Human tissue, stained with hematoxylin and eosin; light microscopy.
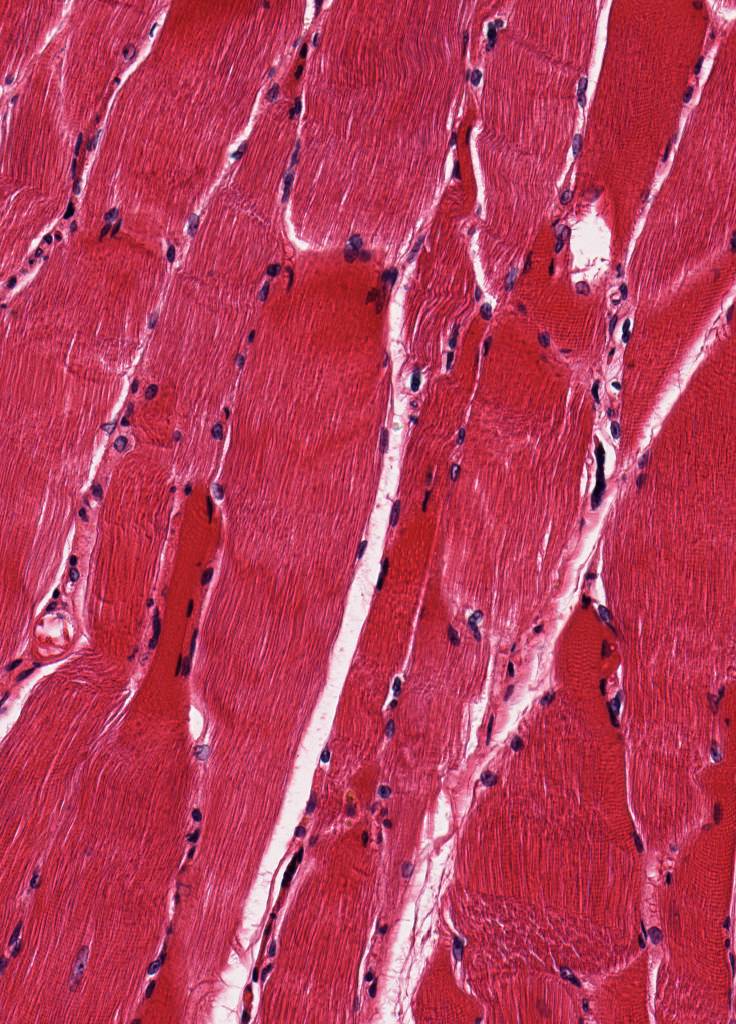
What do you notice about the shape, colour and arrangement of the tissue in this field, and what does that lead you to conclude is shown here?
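You'll notice fine cross-striations running transversely across many of the fibres. Their dark, elongated nuclei sit at the fibre edges, not in the centres, and the cytoplasm takes up eosin as a deep red-pink. Between neighbouring fibres there are only thin strips of pale connective tissue. This is skeletal muscle.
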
